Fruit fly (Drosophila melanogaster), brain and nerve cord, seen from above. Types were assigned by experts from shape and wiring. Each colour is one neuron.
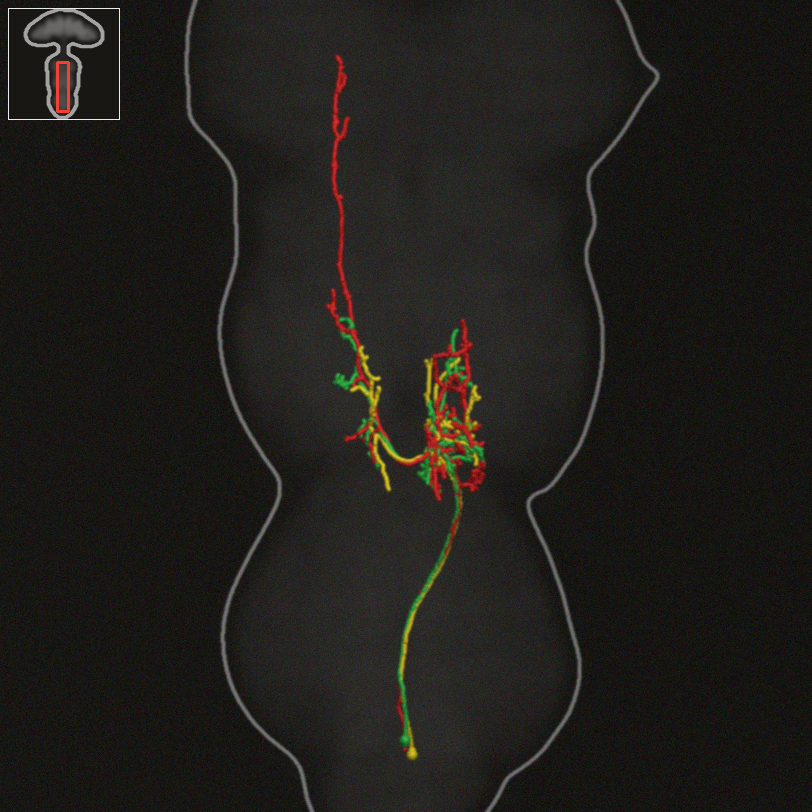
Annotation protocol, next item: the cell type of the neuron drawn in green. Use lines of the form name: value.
cell type: IN06A097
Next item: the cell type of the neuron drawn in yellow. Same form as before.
cell type: IN06A110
